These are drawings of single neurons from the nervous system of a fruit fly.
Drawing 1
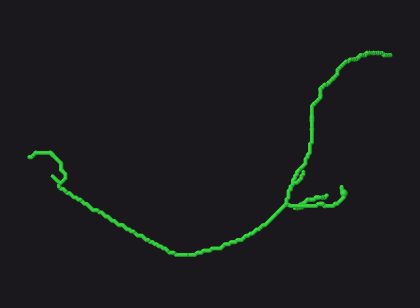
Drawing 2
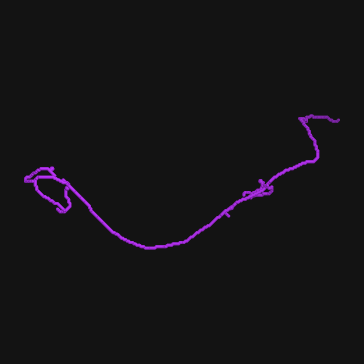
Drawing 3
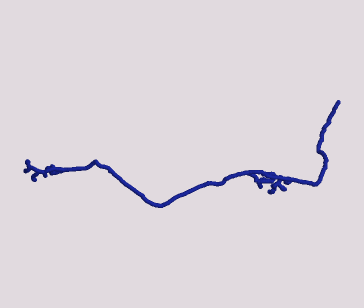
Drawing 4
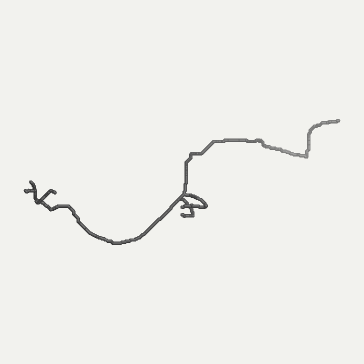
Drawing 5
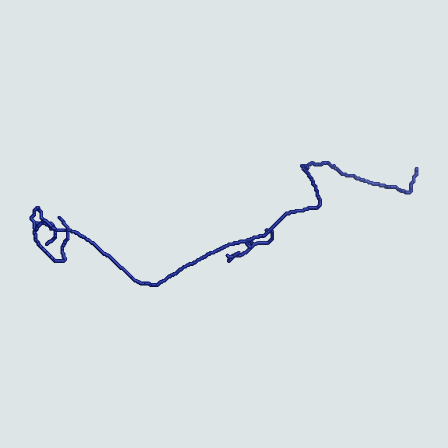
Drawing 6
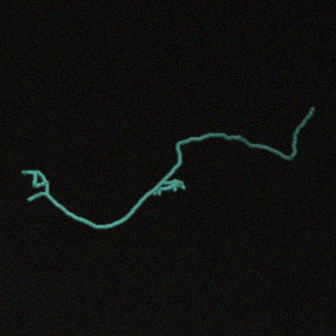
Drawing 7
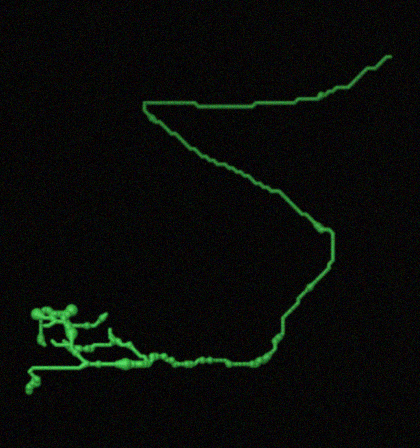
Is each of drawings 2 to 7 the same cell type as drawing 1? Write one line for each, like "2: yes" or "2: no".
2: yes
3: no
4: yes
5: yes
6: yes
7: no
